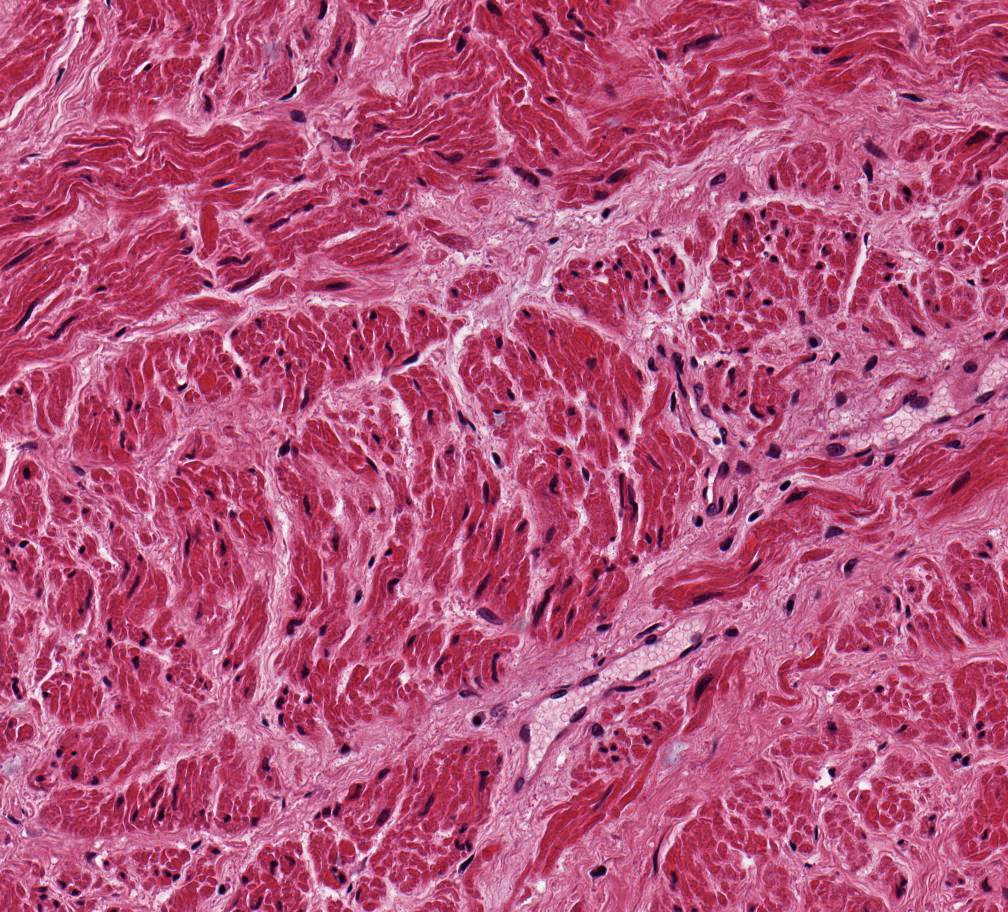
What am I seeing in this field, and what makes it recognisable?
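Mainly fibromuscular stroma. Muscle bundles run in several directions; nuclei dark purple, mostly oval to elongated. Pale pink fibrous connective tissue lies in bands between bundles, broadest centre and right; no epithelium.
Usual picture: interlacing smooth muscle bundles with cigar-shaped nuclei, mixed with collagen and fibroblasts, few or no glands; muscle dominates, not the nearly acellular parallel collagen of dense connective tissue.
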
